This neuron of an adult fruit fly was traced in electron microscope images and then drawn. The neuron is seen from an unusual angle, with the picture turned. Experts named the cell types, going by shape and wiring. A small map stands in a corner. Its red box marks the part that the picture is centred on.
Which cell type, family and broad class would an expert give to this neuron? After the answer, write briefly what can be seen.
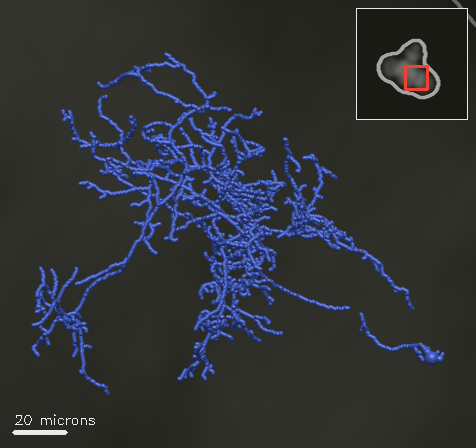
Its cell type is CL067. Its family is hemilineage SLPa&l1_anterior. This is a central-brain intrinsic neuron. The cell body can be seen at the lower right of the picture. From left to right in the picture it spans about 160 microns.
